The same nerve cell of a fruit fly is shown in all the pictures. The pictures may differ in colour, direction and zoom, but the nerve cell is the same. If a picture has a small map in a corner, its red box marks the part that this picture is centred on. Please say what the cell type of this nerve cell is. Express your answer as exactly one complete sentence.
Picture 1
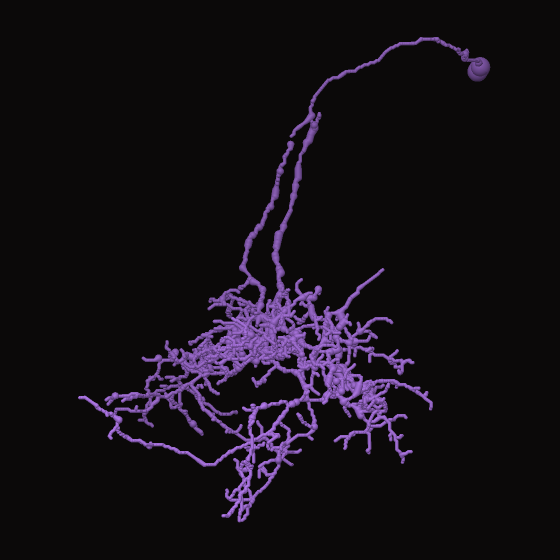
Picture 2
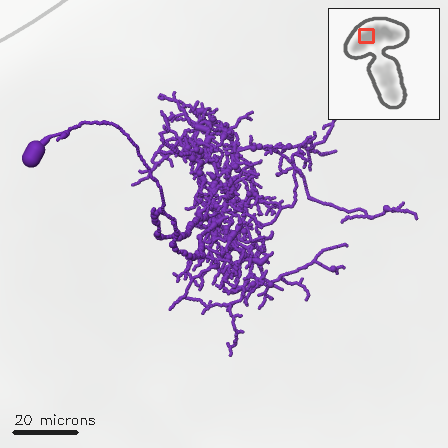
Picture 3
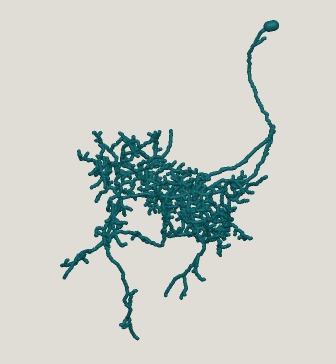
The cell type that fits this nerve cell is PVLP004.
